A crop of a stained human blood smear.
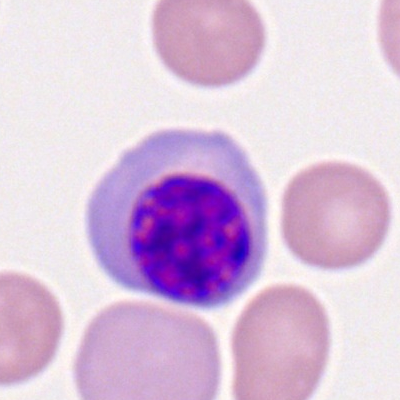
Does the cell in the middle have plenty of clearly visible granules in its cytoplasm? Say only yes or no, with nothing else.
No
